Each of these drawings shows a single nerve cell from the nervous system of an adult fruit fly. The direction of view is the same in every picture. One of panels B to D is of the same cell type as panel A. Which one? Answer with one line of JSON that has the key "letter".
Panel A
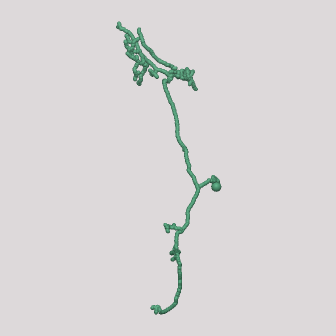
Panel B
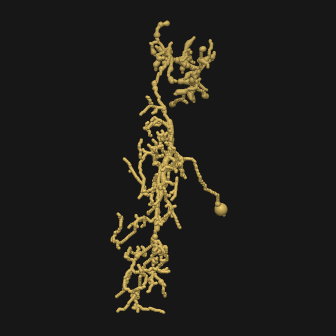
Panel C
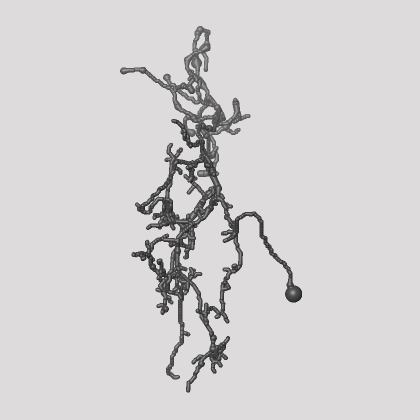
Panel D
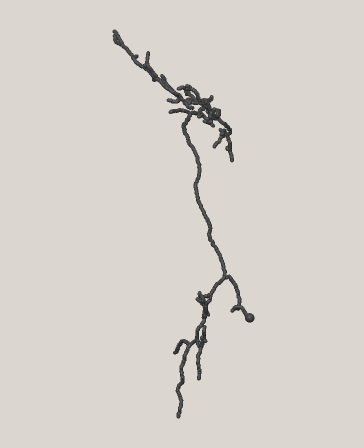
{"letter": "D"}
